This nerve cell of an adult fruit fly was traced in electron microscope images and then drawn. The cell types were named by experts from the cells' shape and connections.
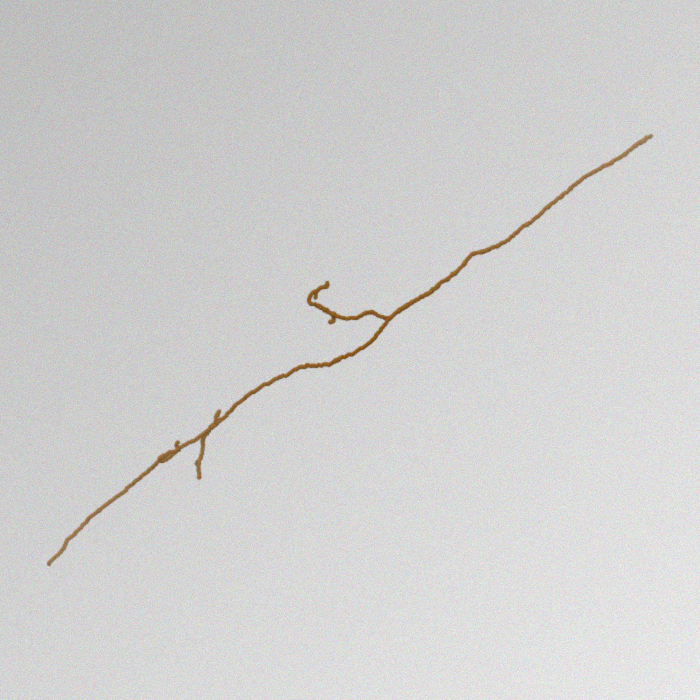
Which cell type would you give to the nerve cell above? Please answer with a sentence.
The cell type is SApp08.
